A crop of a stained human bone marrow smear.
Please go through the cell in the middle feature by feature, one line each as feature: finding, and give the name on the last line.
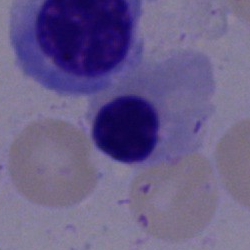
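Nucleoli: none seen
Cytoplasm: plentiful, pale grey-blue
Nucleus: off-centre, toward lower left
Cytoplasm spread: mostly above and to the right
Granules: none distinct
Name: erythroblast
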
